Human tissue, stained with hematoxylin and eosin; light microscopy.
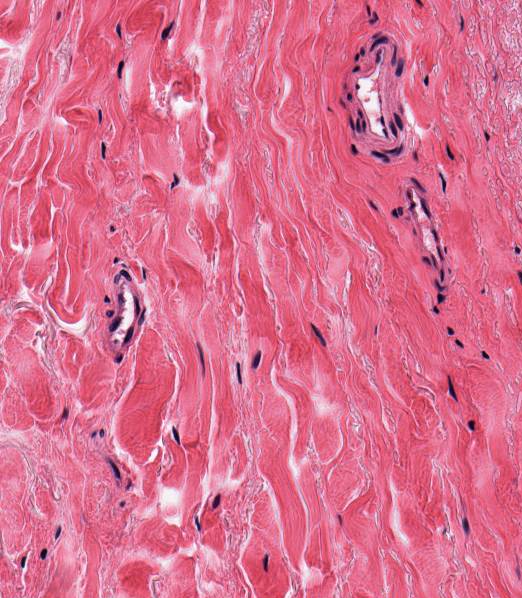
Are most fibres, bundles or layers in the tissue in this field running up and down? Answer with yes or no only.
Yes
